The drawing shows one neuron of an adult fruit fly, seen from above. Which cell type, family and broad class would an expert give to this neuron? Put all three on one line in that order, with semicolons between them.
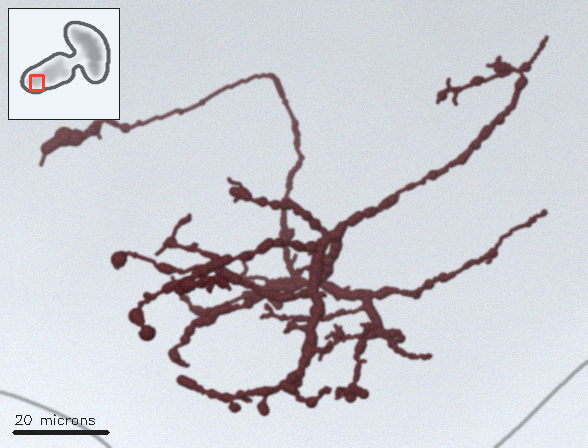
IN13B031; hemilineage 13B; nerve-cord intrinsic neuron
